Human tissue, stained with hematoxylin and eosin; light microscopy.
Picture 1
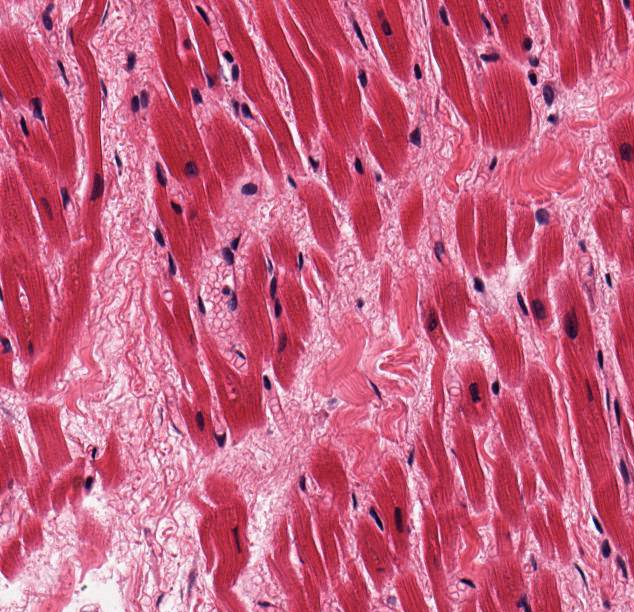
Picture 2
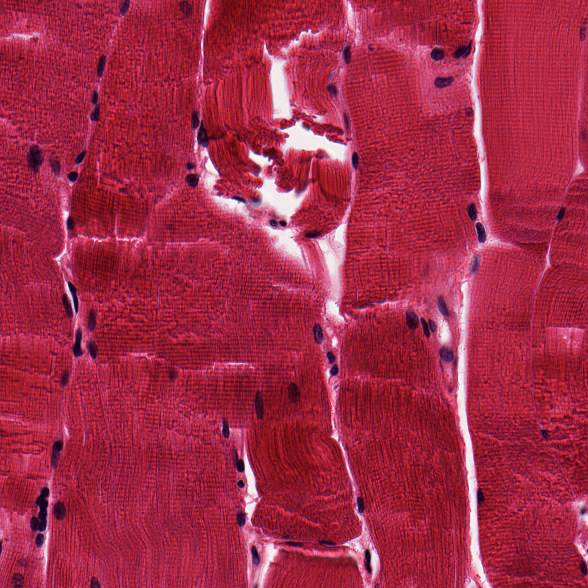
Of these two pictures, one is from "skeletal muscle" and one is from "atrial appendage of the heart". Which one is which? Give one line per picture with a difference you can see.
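The field in picture 1 comes from the atrial appendage of the heart. The muscle fibres have single oval nuclei placed centrally within the fibre.
The field in picture 2 comes from the skeletal muscle. The dark, oval nuclei lie at the edges of the fibres rather than in their centres.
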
